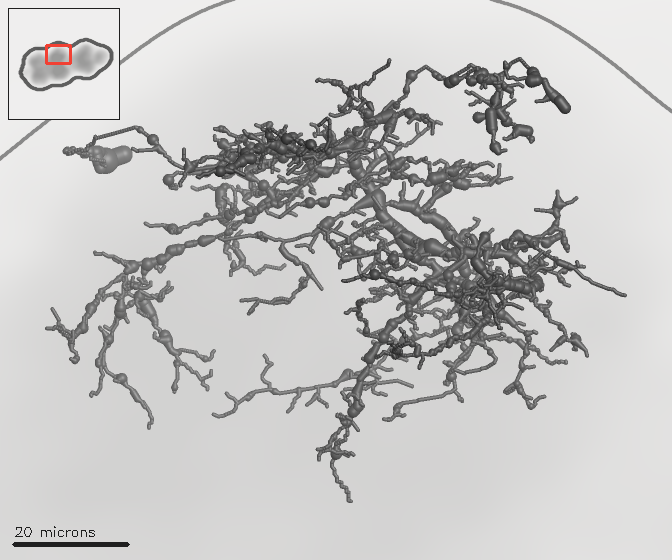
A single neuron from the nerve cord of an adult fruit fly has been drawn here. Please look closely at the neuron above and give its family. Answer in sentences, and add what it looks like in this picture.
Its family is hemilineage 17A. It is a nerve-cord intrinsic neuron. From left to right in the picture it spans about 100 microns. More than a hundred branch ends can be seen.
